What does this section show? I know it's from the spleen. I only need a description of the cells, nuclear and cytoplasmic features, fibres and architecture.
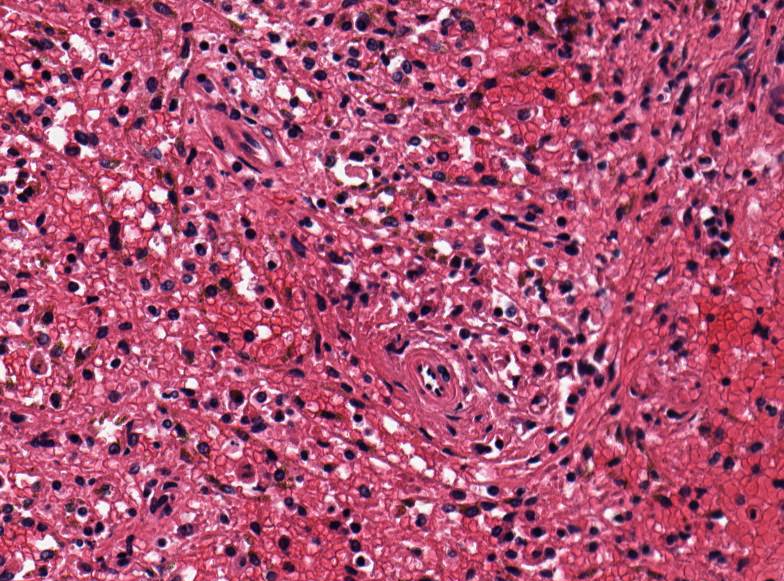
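Sheets of rounded to polygonal cells, divided by thin fibrous strands, fill most of the field. The nuclei of these cells are small, round and darkly stained. Golden-brown pigment granules are scattered among the cells throughout the field. In the upper left-centre, a second small vessel is cut lengthwise.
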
